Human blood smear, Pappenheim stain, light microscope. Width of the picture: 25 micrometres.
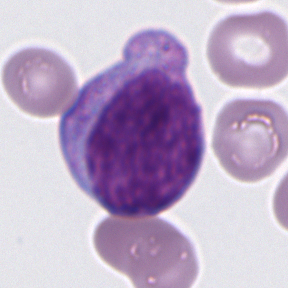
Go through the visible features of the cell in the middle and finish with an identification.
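Cell approx. 17 by 13 micrometres. Rounded cytoplasmic bulge projecting from top of cell. Cytoplasm as crescent along left side and top of nucleus. No coarse granules, no vacuoles. Nucleus toward lower right, filling about 60% of cell area. Atypical promyelocyte.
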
